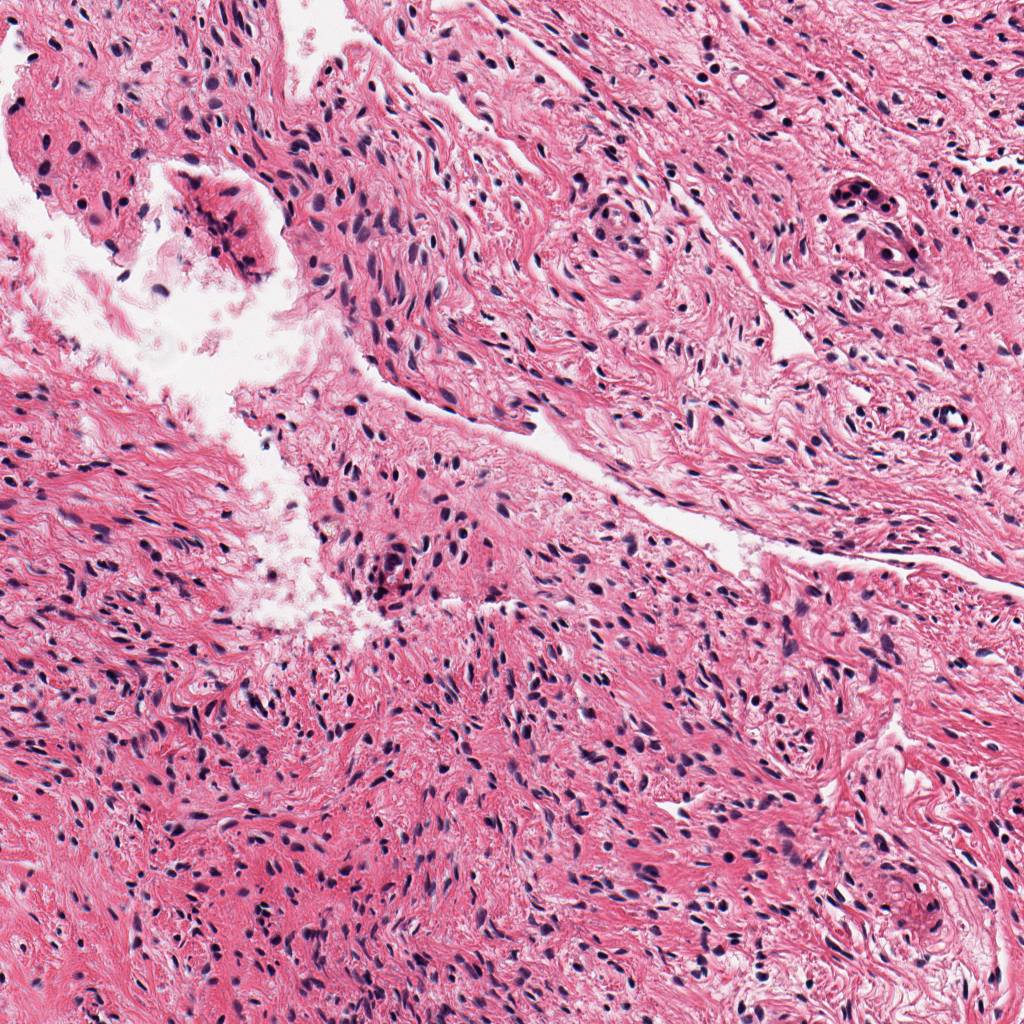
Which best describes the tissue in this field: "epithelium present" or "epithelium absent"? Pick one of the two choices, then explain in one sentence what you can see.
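Epithelium absent. The whole field is made of spindle cells set in pink collagenous stroma, with no epithelium anywhere.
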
